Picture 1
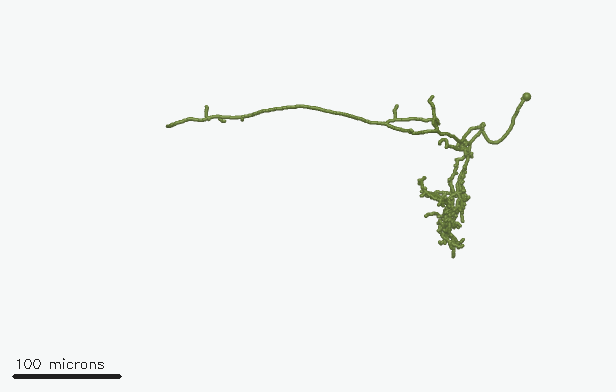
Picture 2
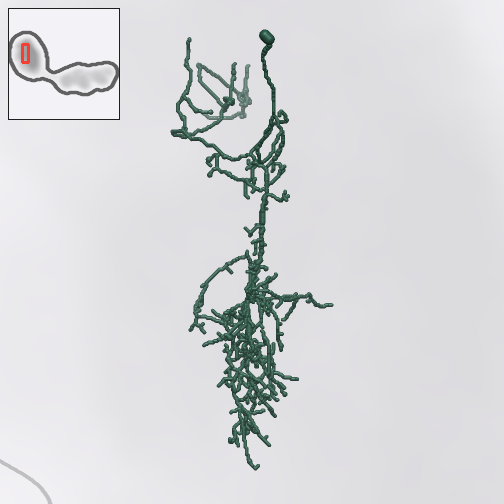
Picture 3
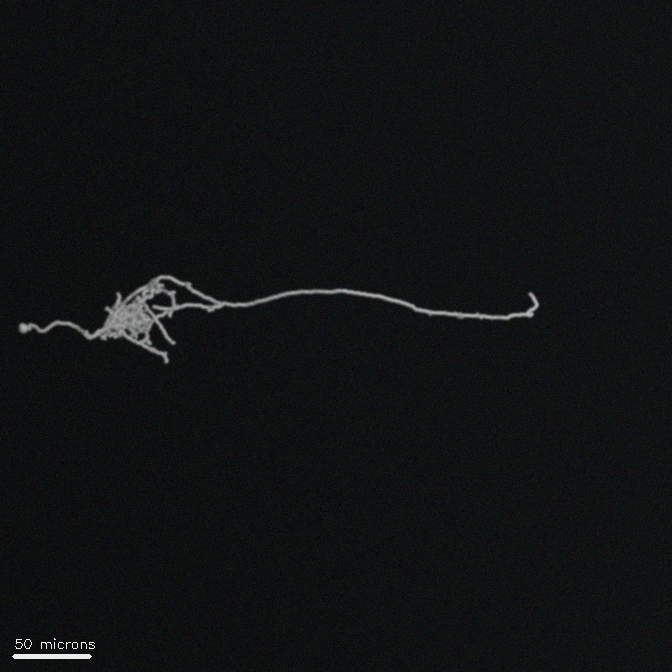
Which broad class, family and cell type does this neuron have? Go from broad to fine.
central-brain intrinsic neuron; hemilineage LHl1; AVLP009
